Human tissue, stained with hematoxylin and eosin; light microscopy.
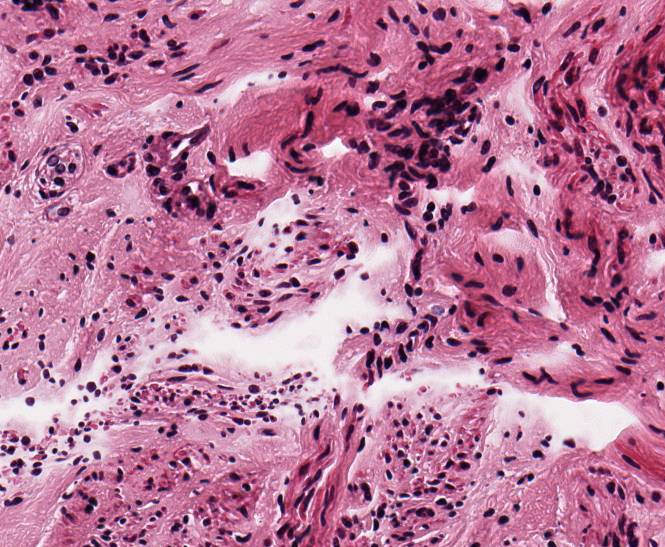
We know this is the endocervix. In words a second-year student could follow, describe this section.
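Start with the whole field: no glands, tubules or follicles appear anywhere. Now notice the spindle cells, each with an elongated dark nucleus, gathered into bundles that run in differing directions. Near the left edge, in the upper third, you can find a small round vessel with a cellular wall. Finally, no fat cells are seen.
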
